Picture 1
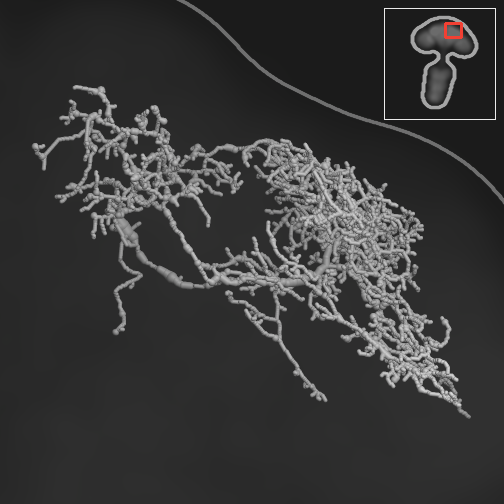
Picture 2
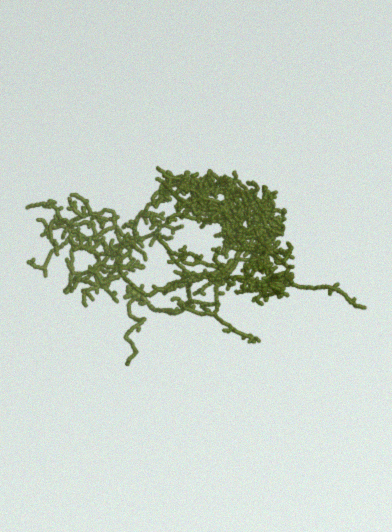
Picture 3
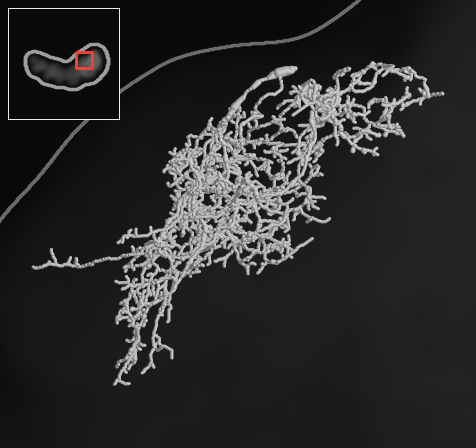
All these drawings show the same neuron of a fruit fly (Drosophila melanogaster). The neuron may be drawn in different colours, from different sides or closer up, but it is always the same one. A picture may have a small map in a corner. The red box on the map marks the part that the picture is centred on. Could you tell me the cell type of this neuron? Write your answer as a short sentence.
The cell type is SLP391.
